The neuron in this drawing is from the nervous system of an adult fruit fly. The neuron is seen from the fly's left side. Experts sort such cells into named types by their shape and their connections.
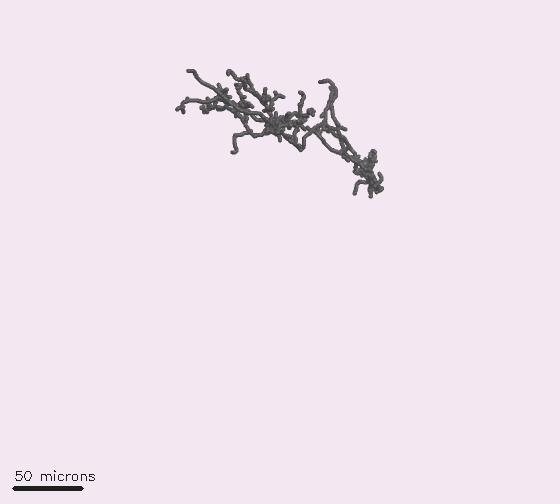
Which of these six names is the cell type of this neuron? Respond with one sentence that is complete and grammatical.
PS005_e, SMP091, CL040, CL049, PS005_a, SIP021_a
By type, the neuron is SMP091.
